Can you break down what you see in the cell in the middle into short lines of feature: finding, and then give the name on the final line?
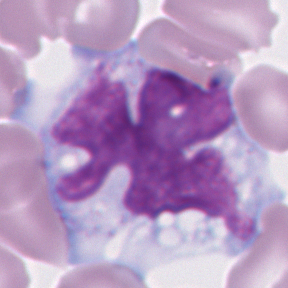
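Chromatin: fine, lacy, not coarsely clumped
Nucleus: one folded mass, broad blunt lobes, no segments joined by thin strands
Vacuoles: several, small, clear, clustered below nucleus
Granules: at most faint fine dusting, none coarse
Name: monocyte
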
